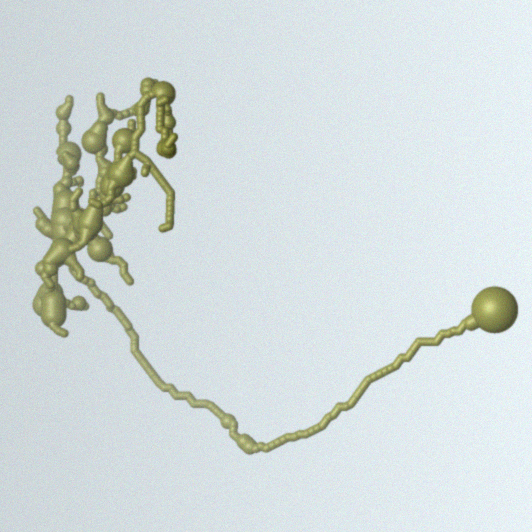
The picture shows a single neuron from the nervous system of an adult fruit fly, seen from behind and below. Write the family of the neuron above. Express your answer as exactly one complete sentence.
Regarding family, this neuron is Dm.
